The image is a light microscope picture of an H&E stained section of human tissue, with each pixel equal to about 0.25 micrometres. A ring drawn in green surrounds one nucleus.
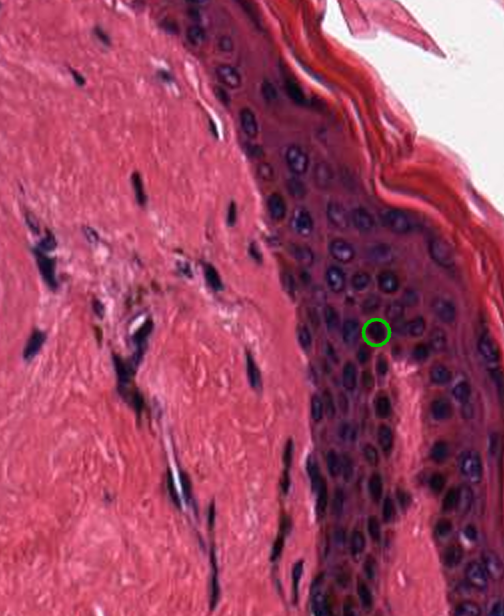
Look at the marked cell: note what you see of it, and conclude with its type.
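The nucleus is round to slightly oval and stains dark and fairly evenly, about the same size as the neighbouring nuclei. The nucleus sits roughly central, surrounded by a modest rim of purplish-pink cytoplasm with faint cell borders. The marked cell is a keratinocyte.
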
